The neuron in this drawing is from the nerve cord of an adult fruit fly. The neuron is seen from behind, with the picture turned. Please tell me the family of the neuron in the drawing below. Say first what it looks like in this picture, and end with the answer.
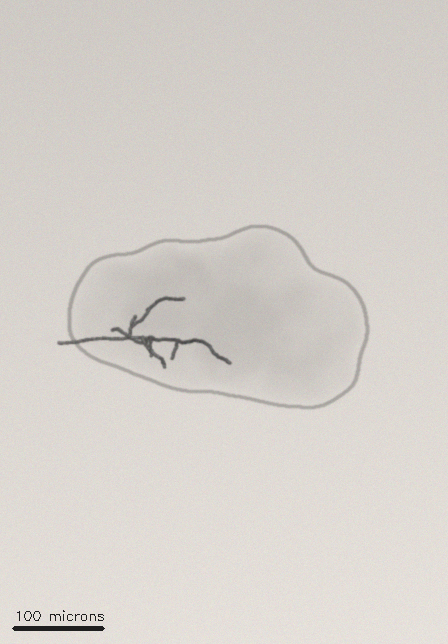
No cell body is drawn. By the scale bar it is about 200 microns wide in this view. This is a sensory neuron ascending to the brain. The name of its family is class mechanosensory proprioceptive.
